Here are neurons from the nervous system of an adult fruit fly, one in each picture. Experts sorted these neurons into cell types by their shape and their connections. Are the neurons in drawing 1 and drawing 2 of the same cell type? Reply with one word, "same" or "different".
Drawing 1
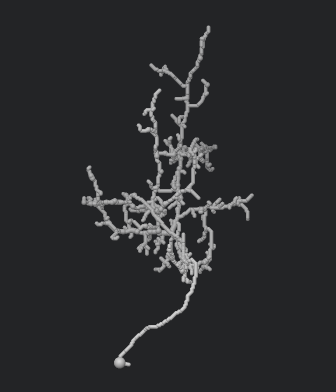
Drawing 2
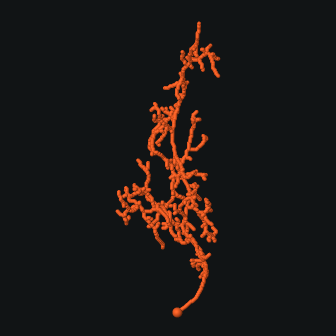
different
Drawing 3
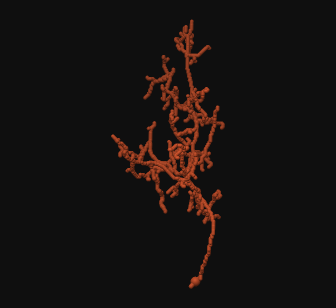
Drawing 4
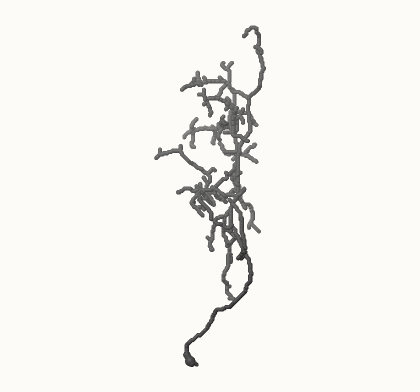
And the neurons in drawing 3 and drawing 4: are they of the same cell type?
different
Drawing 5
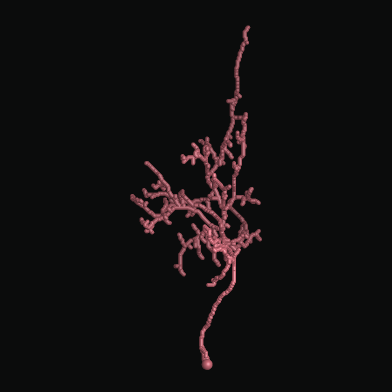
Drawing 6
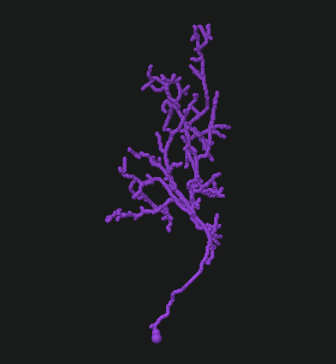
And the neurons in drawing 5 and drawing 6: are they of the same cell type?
different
